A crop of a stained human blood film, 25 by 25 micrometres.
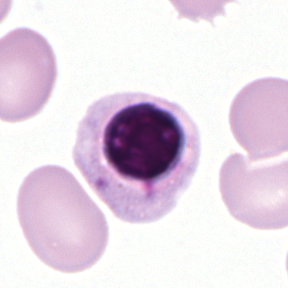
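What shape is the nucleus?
Round, with no indentation or lobes; it measures about 7 micrometres across in a cell of about 11 micrometres, fills about 40% of the cell's area, and lies toward the upper right.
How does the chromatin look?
Dark purple and dense, gathered in coarse clumps.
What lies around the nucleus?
A fairly wide rim of pale lilac-pink cytoplasm, with a few small purple-red granules scattered in it.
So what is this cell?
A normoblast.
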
